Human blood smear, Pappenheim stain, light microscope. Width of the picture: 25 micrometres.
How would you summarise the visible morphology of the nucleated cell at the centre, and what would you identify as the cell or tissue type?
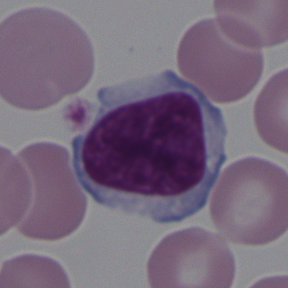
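Let's trace the outline: irregular, with small angular bulges rather than a smooth circle. The nucleus, about 11 by 10 micrometres, is one rounded-oval mass without lobes. Pale greyish blue cytoplasm, deeper blue along the cell edge, is thinnest on the nucleus's left. You're looking at a typical lymphocyte.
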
